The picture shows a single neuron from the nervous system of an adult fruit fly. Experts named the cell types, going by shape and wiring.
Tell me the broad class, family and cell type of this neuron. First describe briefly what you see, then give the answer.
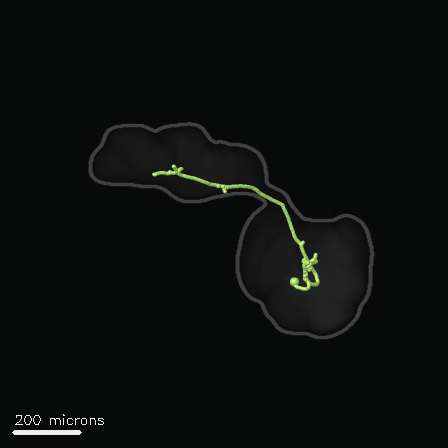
From left to right in the picture it spans about 500 microns. In this view it is wider than it is tall. It is a descending neuron. Its family is hemilineage PSp2. Its cell type is DNp17.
